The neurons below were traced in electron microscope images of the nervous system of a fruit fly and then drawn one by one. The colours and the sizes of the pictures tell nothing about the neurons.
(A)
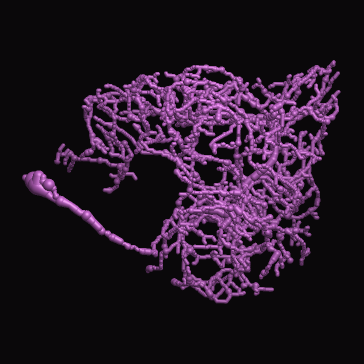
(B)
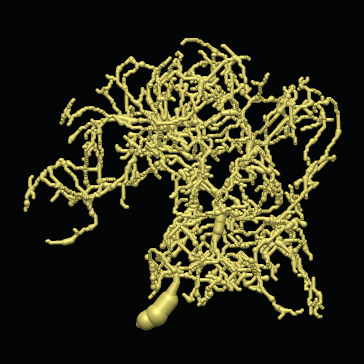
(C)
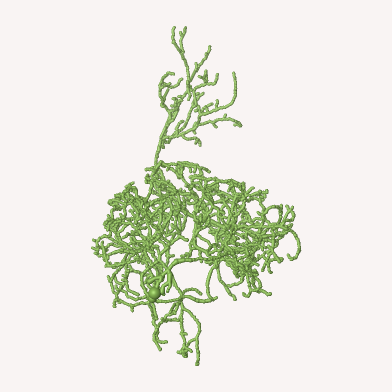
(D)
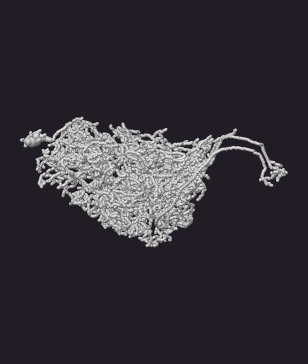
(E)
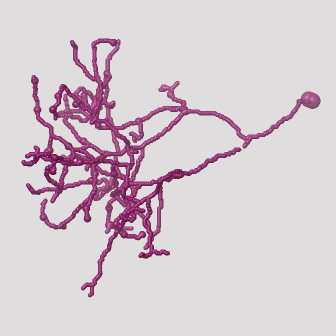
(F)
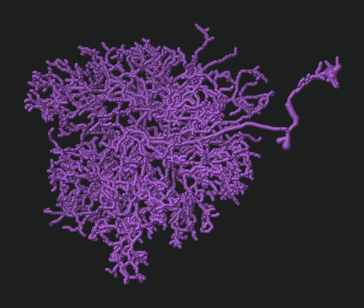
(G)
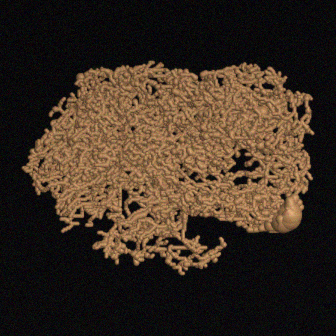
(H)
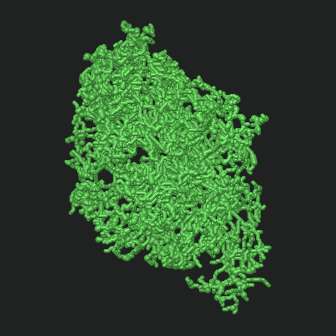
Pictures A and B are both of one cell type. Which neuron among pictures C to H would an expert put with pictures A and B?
Picture C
